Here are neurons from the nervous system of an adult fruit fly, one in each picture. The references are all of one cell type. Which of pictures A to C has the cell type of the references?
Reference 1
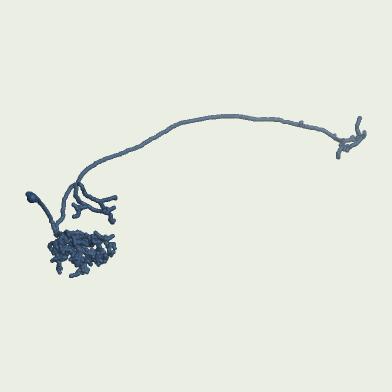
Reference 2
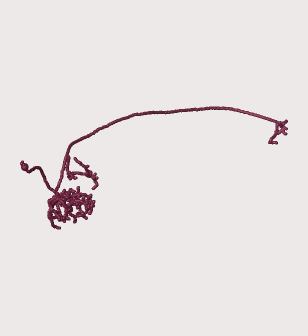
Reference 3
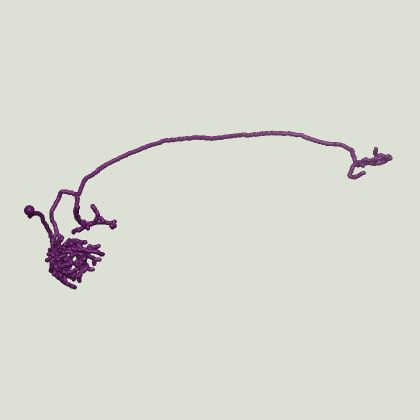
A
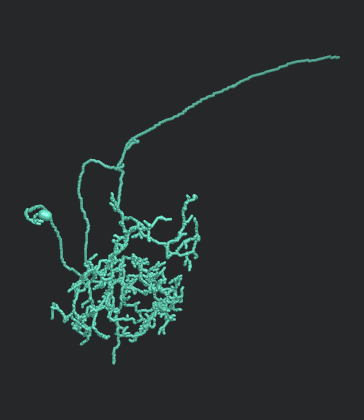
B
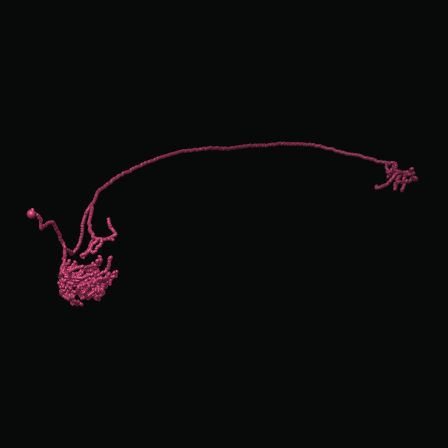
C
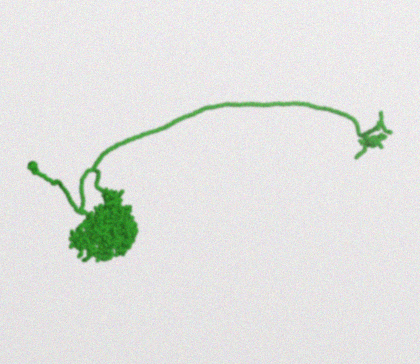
Picture B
